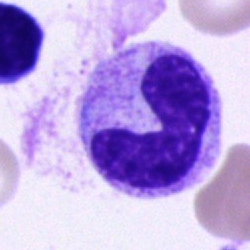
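Band neutrophil at the centre of this marrow smear: notice how its nucleus is deeply indented into a curved horseshoe, with the notch opening toward the upper left. Around it, the pale lilac-blue cytoplasm carries fine pinkish-violet granules scattered throughout.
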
